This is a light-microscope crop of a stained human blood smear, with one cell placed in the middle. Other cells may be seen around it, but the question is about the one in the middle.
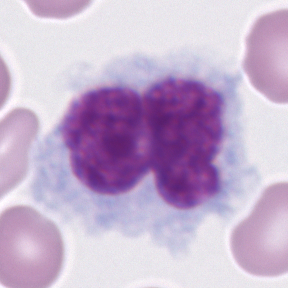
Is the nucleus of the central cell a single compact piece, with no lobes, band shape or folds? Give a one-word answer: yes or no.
No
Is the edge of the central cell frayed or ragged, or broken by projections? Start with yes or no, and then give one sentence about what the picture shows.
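Yes. The cell outline is irregular, with a ragged, fuzzy edge.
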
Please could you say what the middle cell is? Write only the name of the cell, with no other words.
hairy cell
